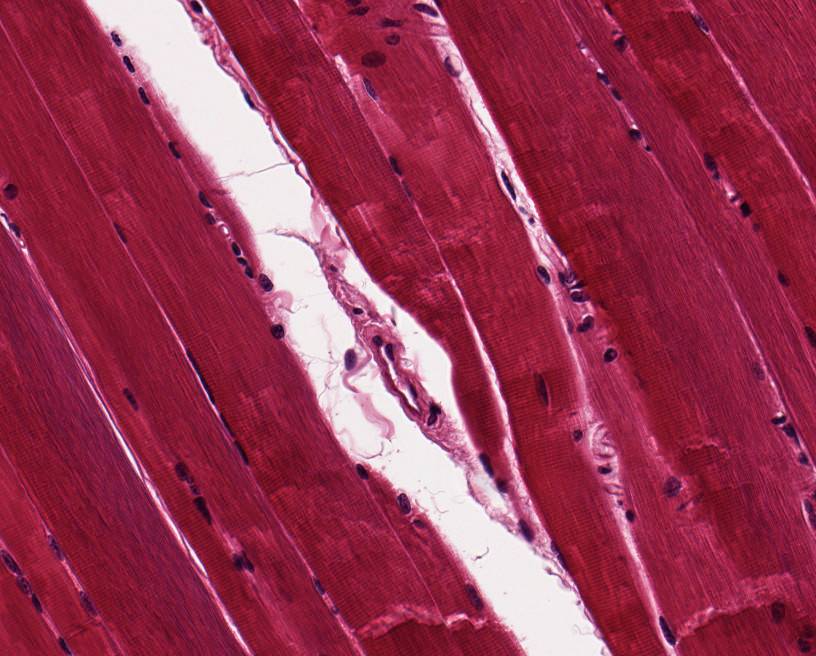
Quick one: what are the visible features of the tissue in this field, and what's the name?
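Let me see: long parallel fibres fill the field, running steeply from upper left to lower right. Fine cross-striations run at right angles to their length. Their nuclei are elongated and sit at the fibre edges, with many along each fibre. This is skeletal muscle.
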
